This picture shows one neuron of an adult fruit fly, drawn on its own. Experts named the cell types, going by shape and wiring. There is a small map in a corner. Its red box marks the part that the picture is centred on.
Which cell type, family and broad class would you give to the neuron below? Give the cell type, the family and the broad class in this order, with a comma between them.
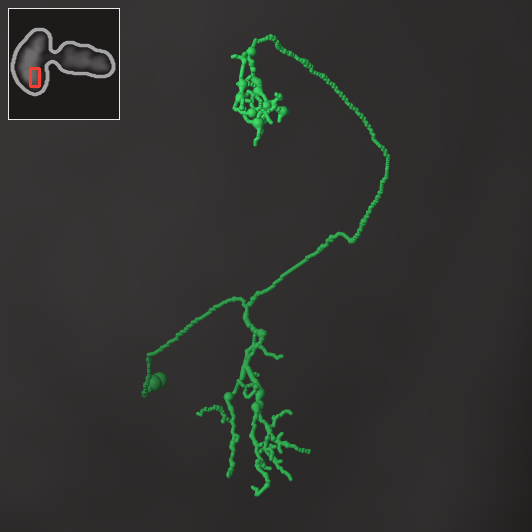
Tm33, Tm, optic-lobe intrinsic neuron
